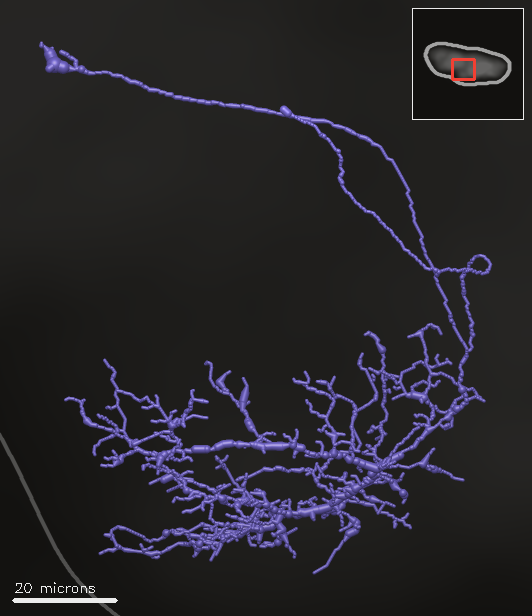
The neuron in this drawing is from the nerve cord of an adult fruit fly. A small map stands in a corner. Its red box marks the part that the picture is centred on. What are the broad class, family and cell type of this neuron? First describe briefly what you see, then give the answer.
By the scale bar it is about 110 microns tall in this view. In this view it is about as wide as it is tall. It is a nerve-cord intrinsic neuron. Its family is hemilineage 23B. The cell type is IN23B043.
